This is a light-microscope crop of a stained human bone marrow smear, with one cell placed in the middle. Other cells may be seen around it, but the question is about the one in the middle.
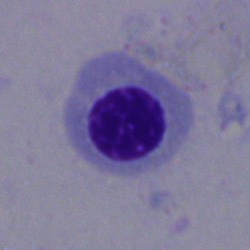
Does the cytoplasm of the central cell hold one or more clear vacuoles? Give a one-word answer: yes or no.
No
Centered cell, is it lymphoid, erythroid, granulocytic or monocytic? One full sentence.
The cell at the center of the crop is assigned erythroid lineage.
